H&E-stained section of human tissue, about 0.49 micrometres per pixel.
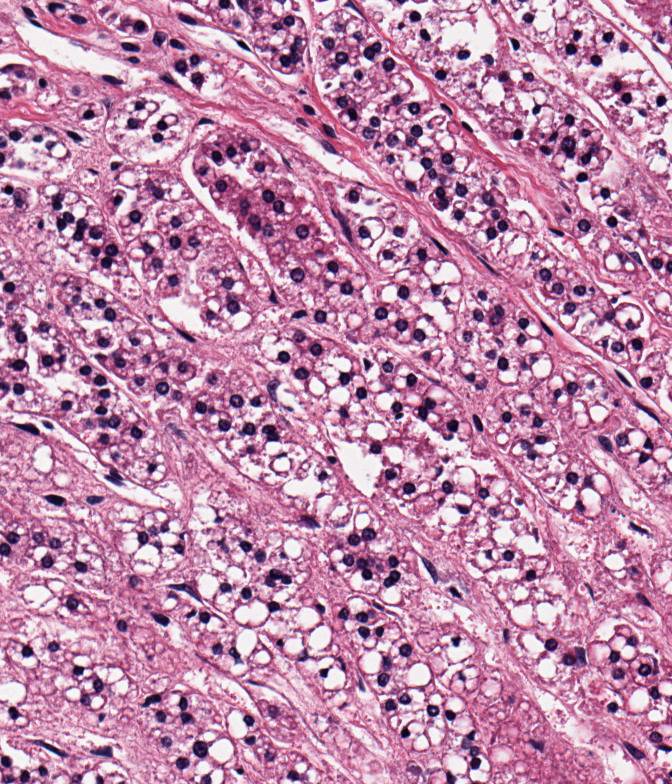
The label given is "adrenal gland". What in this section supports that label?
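In this adrenal gland section, most cells have pale cytoplasm packed with many clear, round vacuoles, which gives it a foamy look.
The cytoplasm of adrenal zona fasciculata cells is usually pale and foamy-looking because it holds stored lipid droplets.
The foamy cells here match that description. The cells lie in long, narrow cords running diagonally from upper left to lower right, and each has a single small, round, darkly stained nucleus. One thing does not fit the foamy pattern: a small group of cells near the top centre has more eosinophilic, granular cytoplasm, with fewer vacuoles than the cells around it.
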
